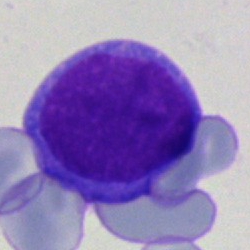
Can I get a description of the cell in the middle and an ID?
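Outline smooth, round to slightly oval. Chromatin dark purple, finely stippled throughout the nucleus. Cytoplasm: thin rim only, staining deep blue. Blast.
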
